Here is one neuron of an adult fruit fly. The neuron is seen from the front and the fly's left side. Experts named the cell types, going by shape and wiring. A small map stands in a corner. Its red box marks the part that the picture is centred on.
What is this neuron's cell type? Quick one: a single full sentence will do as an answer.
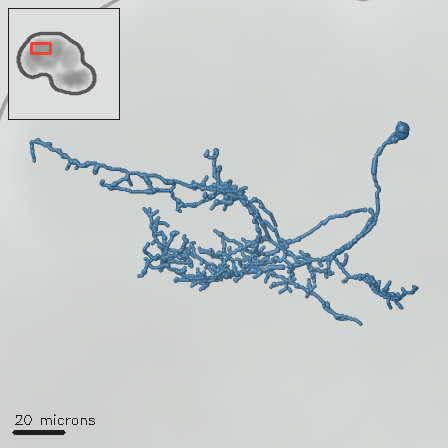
This neuron is an instance of the cell type CL250.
